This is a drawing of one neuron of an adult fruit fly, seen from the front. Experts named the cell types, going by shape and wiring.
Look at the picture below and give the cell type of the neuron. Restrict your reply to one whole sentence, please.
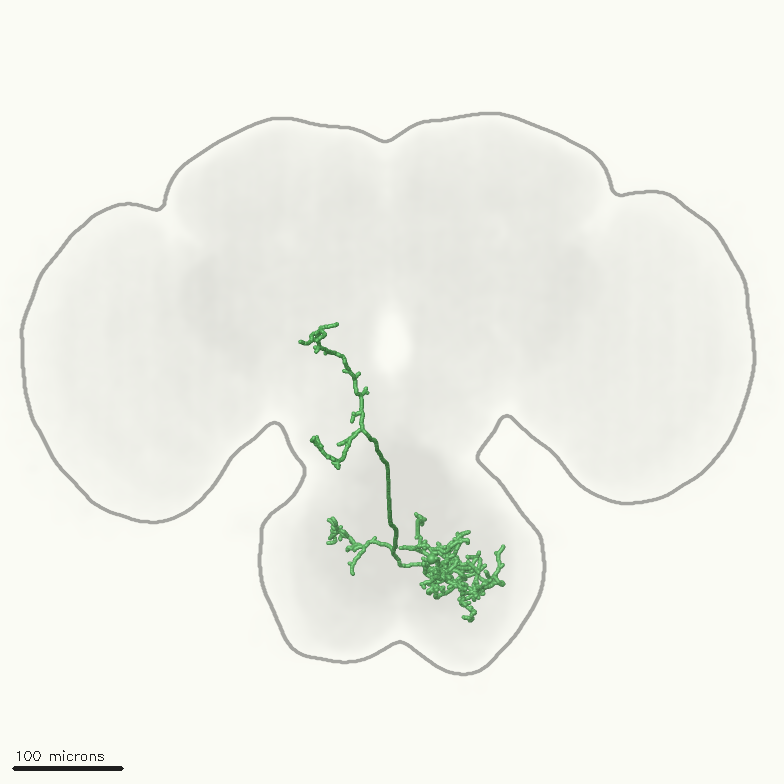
Of the cell type AN08B057 is this neuron.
